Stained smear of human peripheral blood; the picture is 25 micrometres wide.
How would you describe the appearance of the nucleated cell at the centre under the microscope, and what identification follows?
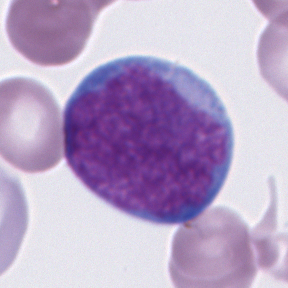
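Start with the outline, which is round and smooth. Now the nucleus: round to oval, and not divided into lobes. Around it the cytoplasm makes only a narrow rim; notice that it is widest at the upper right, and that it is deep blue. This cell is a myeloblast.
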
